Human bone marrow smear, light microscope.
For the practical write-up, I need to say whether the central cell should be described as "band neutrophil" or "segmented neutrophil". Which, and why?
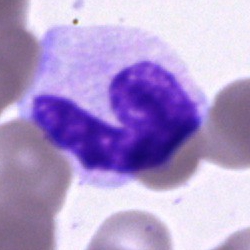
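Band neutrophil. Deciding point: the nucleus is a bent, folded band, concave side up.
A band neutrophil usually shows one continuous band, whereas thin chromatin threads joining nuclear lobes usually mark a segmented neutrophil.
Otherwise seen: irregular, somewhat angular outline; dark purple chromatin with small paler patches scattered through it; no distinct nucleolus.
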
